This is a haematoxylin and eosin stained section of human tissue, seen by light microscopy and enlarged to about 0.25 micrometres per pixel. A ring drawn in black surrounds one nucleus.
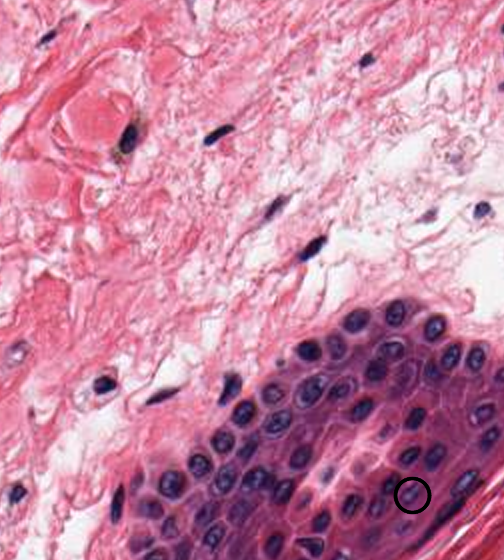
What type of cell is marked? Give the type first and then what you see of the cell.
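The marked nucleus belongs to a keratinocyte. The nucleus is oval and about the same size as the neighbouring nuclei. The cell lies in a tightly packed sheet of cells with oval nuclei, close to where the sheet meets a diagonal band of streaked, layered pink material at the lower right.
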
